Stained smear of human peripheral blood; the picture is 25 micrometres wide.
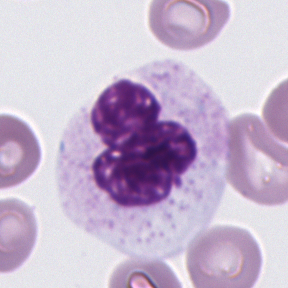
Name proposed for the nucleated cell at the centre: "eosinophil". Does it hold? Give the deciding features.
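What you've got there is a roughly round cell with a smooth outline and no projections from its surface. Its nucleus measures about 11 by 9 micrometres and shows no nucleoli. Around it lies plenty of very pale lilac-grey cytoplasm without vacuoles, and a red cell rests against its right edge.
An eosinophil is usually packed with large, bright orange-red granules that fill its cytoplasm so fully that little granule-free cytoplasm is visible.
That doesn't square with this much very pale cytoplasm.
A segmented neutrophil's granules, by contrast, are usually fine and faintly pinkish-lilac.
The very pale lilac-grey tone sits better with that. So it isn't an eosinophil; it's a segmented neutrophil.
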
